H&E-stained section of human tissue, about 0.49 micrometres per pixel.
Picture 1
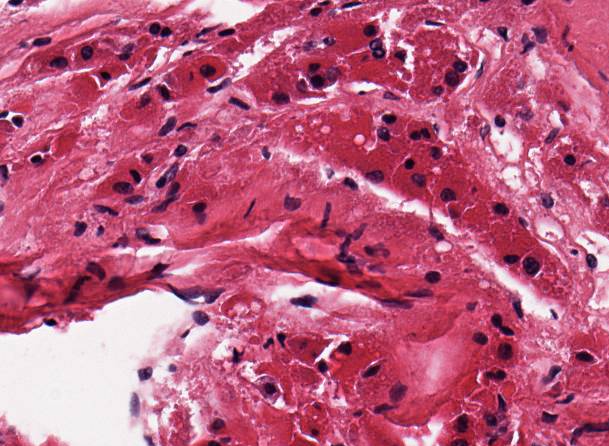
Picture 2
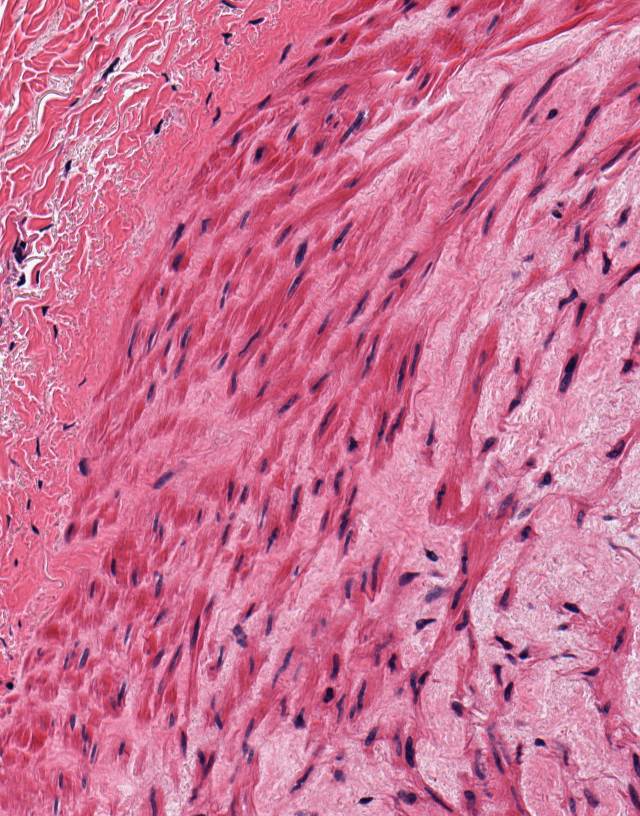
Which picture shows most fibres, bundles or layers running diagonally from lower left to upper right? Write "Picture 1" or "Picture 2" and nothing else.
Picture 2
